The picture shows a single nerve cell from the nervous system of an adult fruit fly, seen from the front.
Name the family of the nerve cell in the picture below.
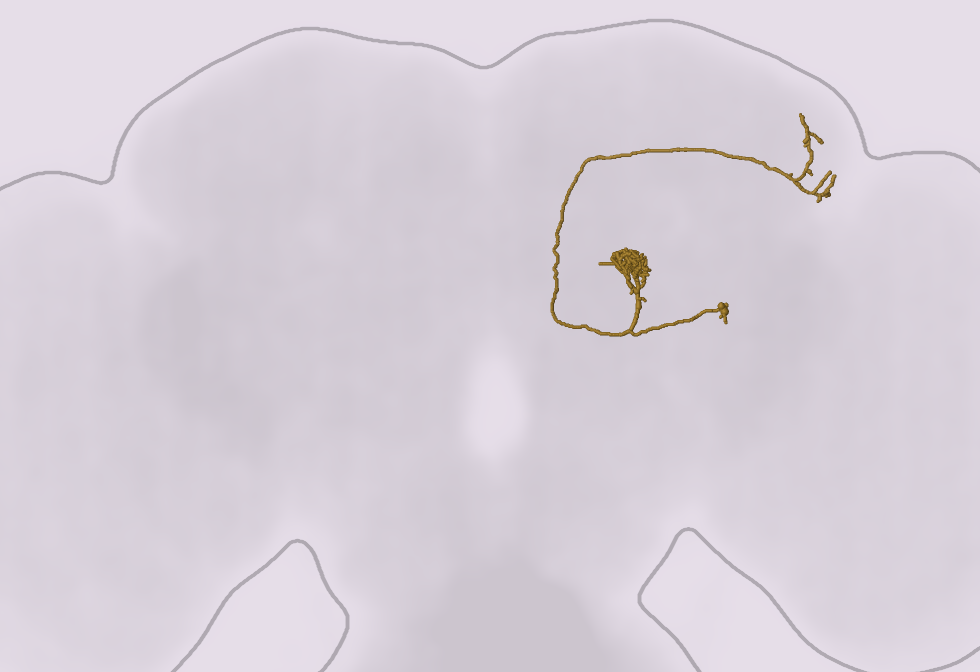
hemilineage ALl1_ventral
